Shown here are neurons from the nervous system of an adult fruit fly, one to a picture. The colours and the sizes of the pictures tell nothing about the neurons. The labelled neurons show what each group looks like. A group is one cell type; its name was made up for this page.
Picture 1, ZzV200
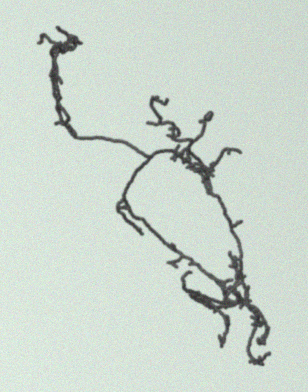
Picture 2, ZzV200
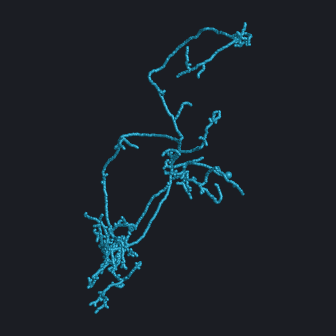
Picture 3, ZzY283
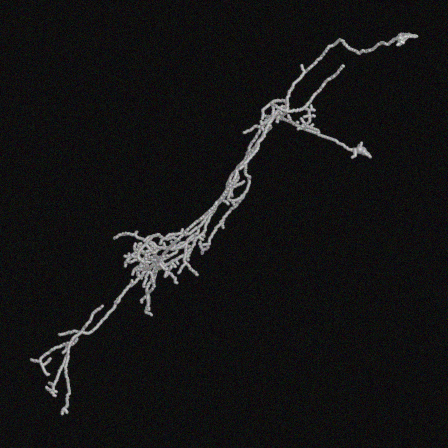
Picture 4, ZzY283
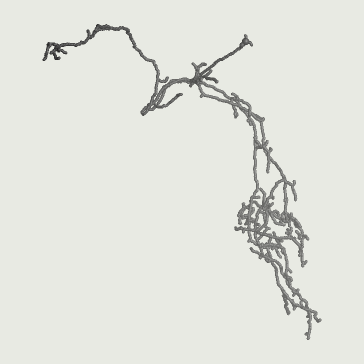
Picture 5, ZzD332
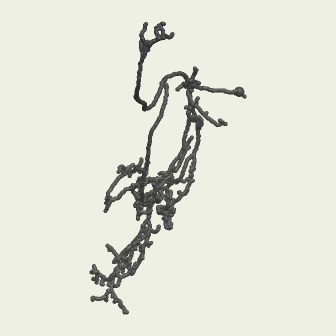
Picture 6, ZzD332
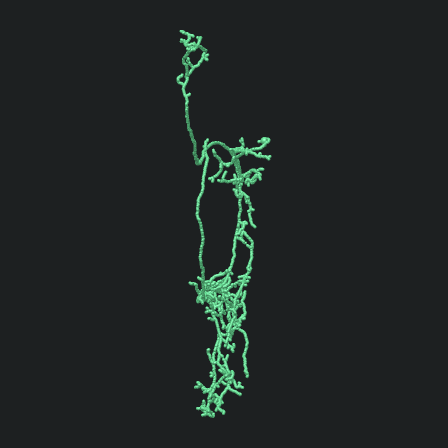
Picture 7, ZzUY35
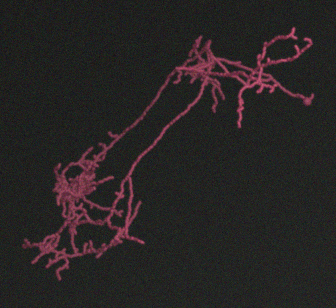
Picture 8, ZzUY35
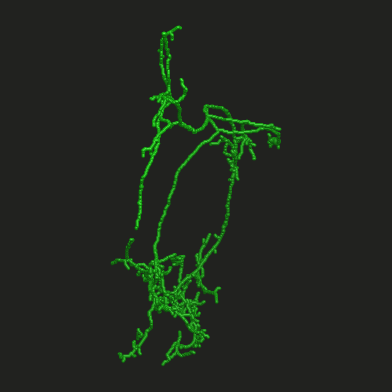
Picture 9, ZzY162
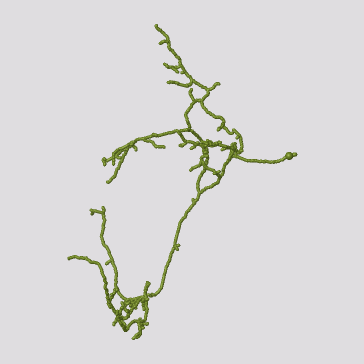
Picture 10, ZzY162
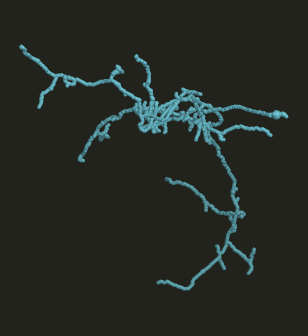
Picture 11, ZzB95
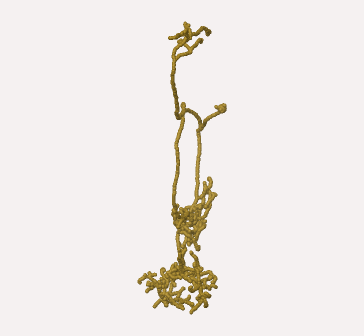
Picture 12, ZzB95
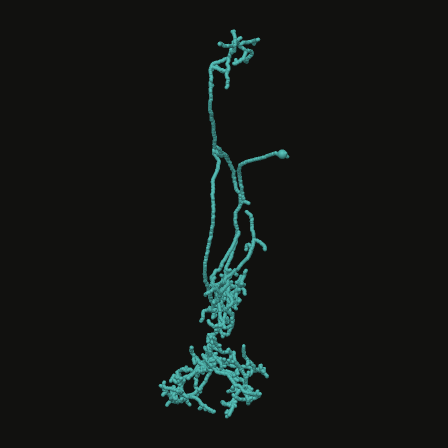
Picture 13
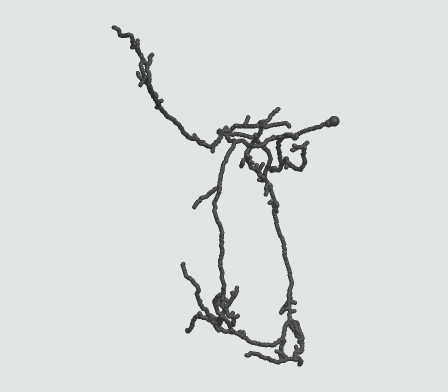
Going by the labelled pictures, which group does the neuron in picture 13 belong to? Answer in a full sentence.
It belongs to ZzUY35.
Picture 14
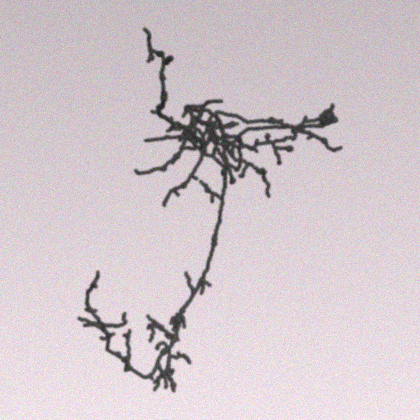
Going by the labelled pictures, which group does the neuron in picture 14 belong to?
It belongs to ZzUY35.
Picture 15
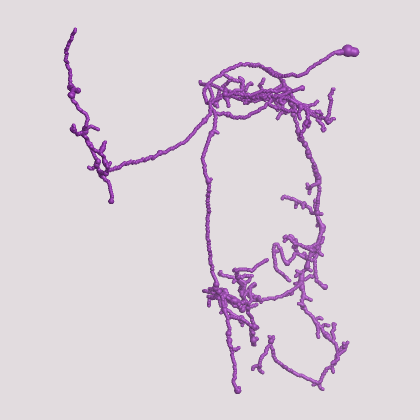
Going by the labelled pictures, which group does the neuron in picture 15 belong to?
It belongs to ZzUY35.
